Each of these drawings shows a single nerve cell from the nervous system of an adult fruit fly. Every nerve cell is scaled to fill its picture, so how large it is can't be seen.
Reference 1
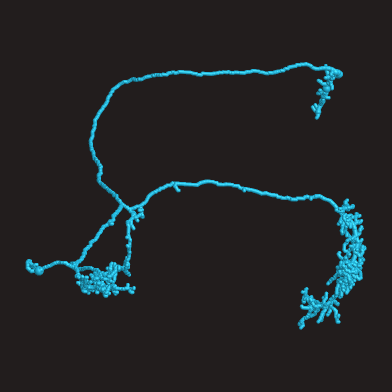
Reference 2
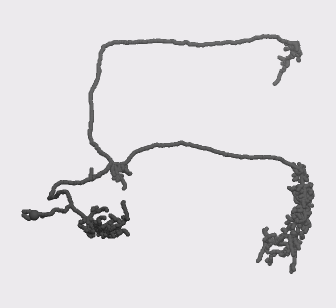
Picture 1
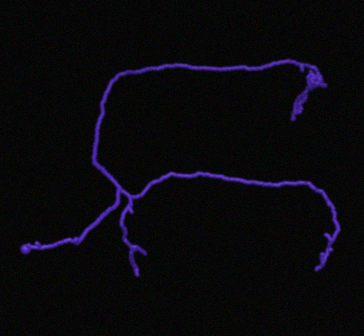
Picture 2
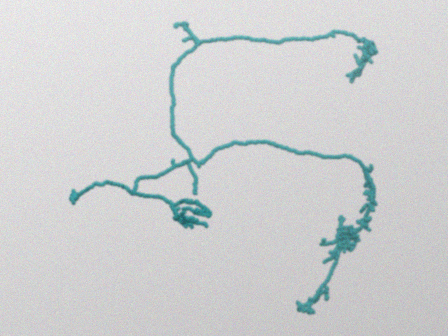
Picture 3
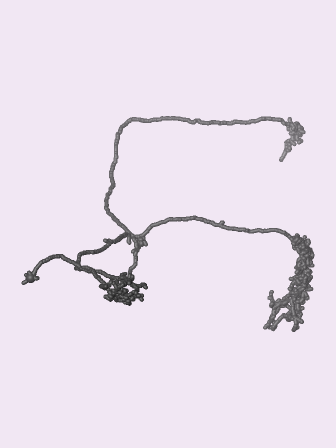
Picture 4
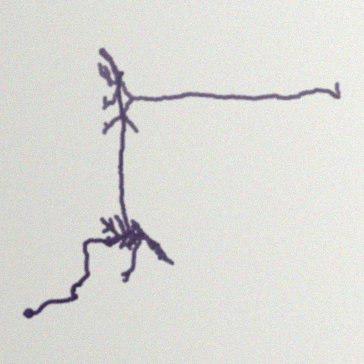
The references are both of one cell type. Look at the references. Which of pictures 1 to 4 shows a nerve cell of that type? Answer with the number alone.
3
